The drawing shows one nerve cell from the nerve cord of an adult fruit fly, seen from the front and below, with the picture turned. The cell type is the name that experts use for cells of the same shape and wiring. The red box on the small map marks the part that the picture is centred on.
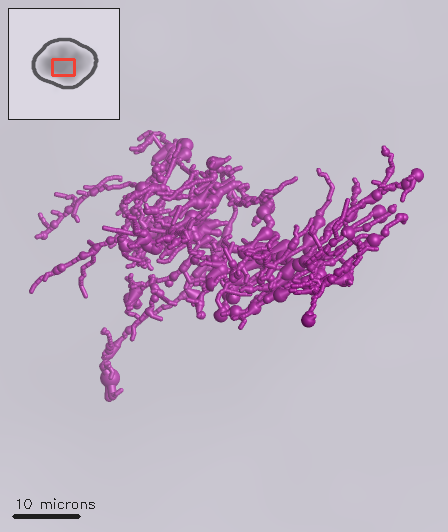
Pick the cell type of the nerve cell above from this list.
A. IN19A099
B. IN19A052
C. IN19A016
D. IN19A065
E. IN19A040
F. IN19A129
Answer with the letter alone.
A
